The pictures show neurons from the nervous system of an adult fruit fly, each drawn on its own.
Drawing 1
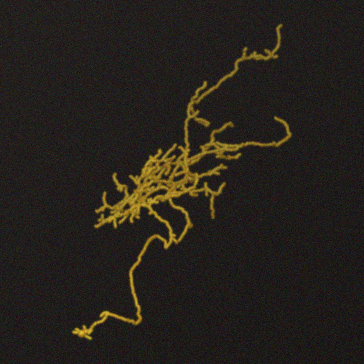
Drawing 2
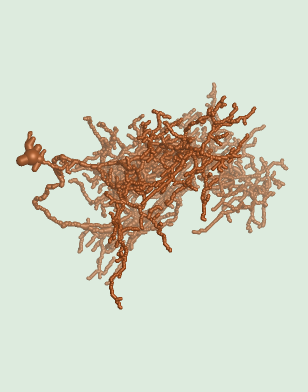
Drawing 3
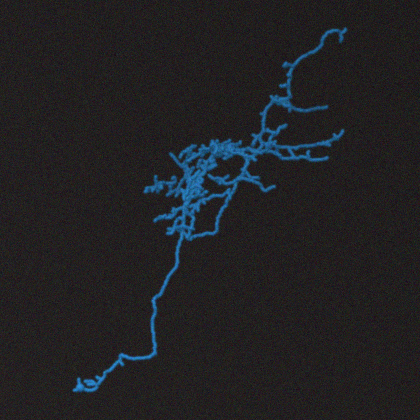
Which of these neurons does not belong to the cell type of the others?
Drawing 2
